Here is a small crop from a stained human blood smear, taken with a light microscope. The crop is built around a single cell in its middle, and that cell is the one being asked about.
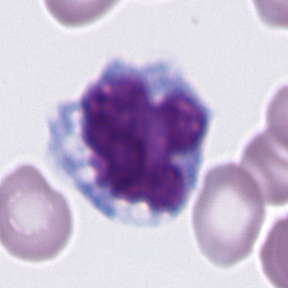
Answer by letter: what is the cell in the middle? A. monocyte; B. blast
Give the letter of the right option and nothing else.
A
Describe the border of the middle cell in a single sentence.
No smooth contour is present; the border is ragged or extended into projections.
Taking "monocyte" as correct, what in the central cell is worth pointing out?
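The feature that fits a monocyte most clearly is the group of small clear vacuoles lying in the cytoplasm along the lower edge of the cell.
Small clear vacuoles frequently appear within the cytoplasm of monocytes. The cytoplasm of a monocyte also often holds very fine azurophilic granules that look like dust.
The few fine pink dots in this cell, however, lie scattered over the nucleus rather than in the cytoplasm, so they do not match that usual pattern directly. The nucleus is folded into several lobe-like parts, and its chromatin is dark purple and clumped.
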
